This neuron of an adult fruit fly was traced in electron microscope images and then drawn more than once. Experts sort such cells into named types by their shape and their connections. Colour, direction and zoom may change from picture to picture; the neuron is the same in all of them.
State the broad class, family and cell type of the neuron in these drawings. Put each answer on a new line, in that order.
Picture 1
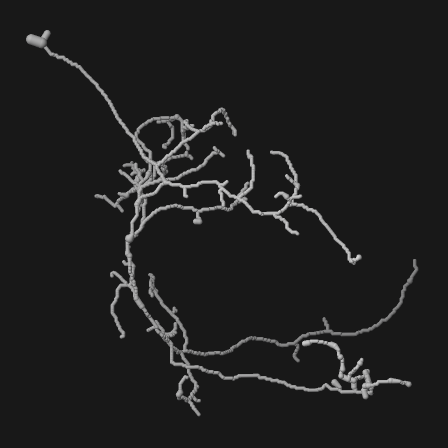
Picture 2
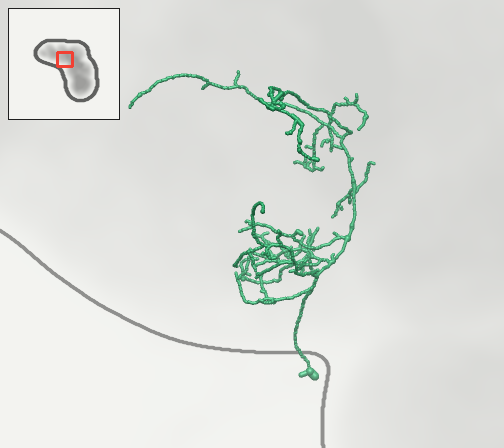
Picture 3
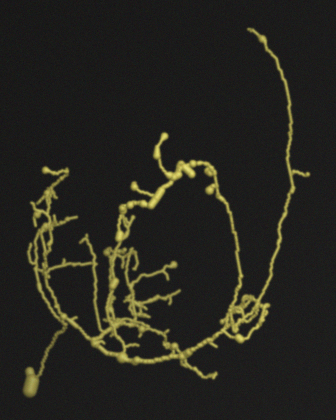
nerve-cord intrinsic neuron
hemilineage 09A
IN09A059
